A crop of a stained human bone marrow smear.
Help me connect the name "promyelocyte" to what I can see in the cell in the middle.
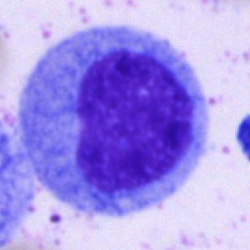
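Outline round and smooth. Nucleus off-centre, toward the right side of the cell. No vacuoles in the cytoplasm. Cell: promyelocyte.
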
